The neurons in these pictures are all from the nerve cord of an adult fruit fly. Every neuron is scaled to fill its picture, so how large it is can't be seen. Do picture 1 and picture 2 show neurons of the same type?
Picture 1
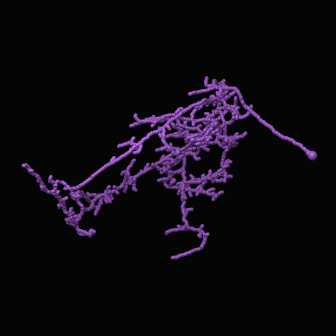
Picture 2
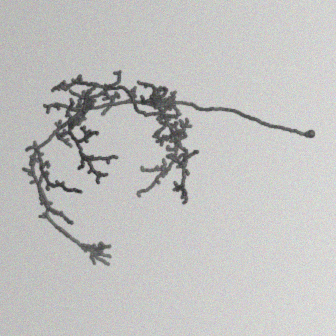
yes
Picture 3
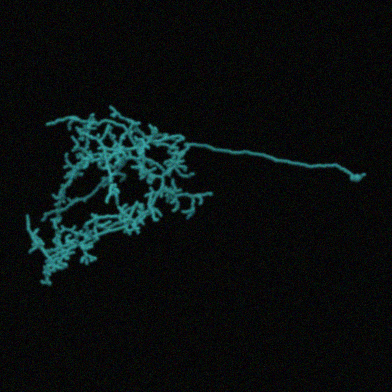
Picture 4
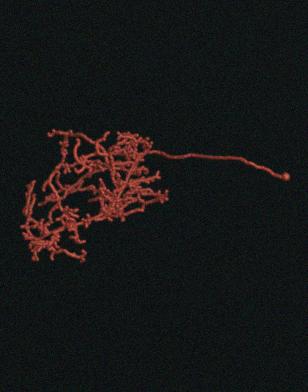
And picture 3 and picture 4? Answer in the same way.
yes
